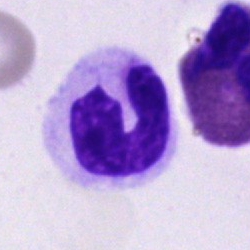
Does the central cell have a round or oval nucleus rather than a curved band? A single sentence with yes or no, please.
No, bent into a band without separate lobes, the nucleus is not compact.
